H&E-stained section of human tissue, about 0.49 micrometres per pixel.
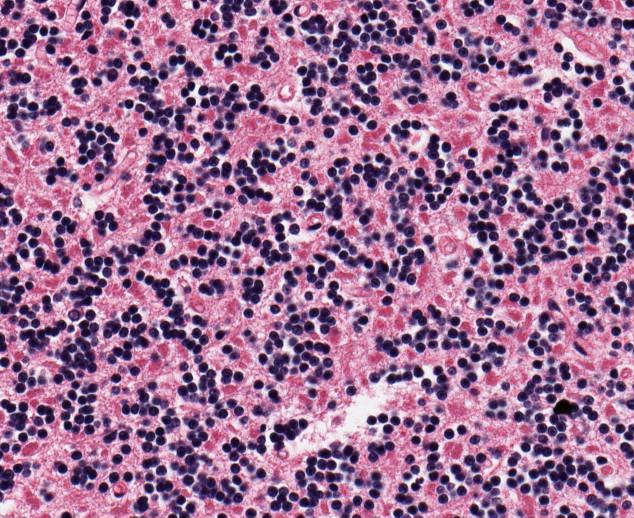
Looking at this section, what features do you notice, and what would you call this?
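First, the nuclei: small, round and deeply haematoxylin-stained, with hardly any cytoplasm visible around them, and crowded densely across the whole field. Second, pink material fills the gaps between them. Third, irregular islands of pale pink, nucleus-poor material lie scattered among the nuclear clusters. Fourth, a narrow, elongated, slit-like clear space lies in the lower centre of the field. The tissue is cerebellum.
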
